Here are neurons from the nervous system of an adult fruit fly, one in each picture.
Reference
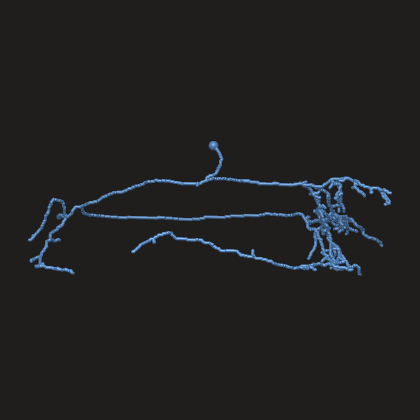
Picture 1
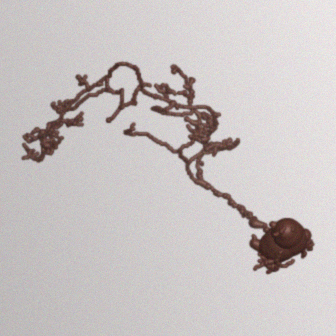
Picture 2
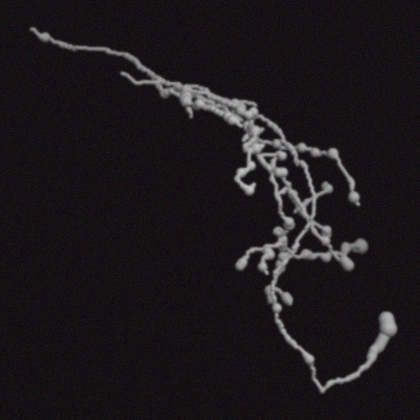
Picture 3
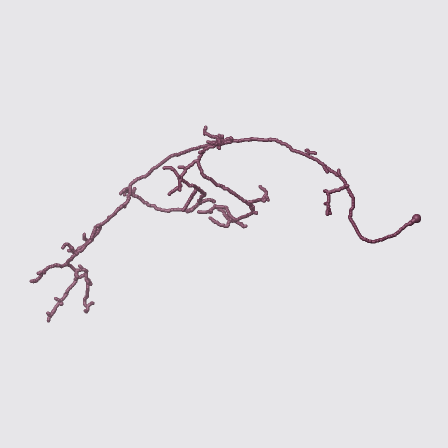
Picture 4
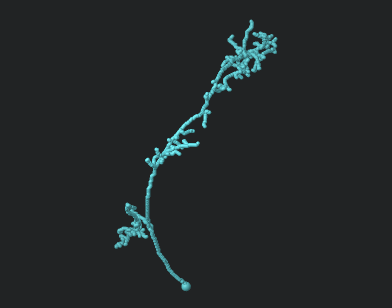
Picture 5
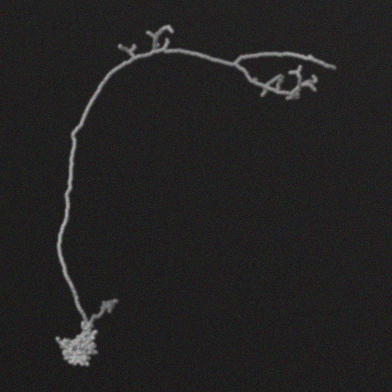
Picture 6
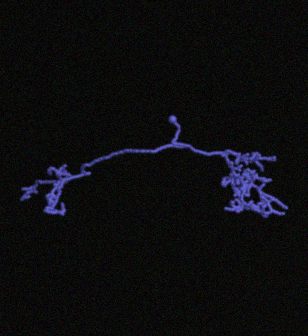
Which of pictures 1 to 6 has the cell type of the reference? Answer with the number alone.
6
